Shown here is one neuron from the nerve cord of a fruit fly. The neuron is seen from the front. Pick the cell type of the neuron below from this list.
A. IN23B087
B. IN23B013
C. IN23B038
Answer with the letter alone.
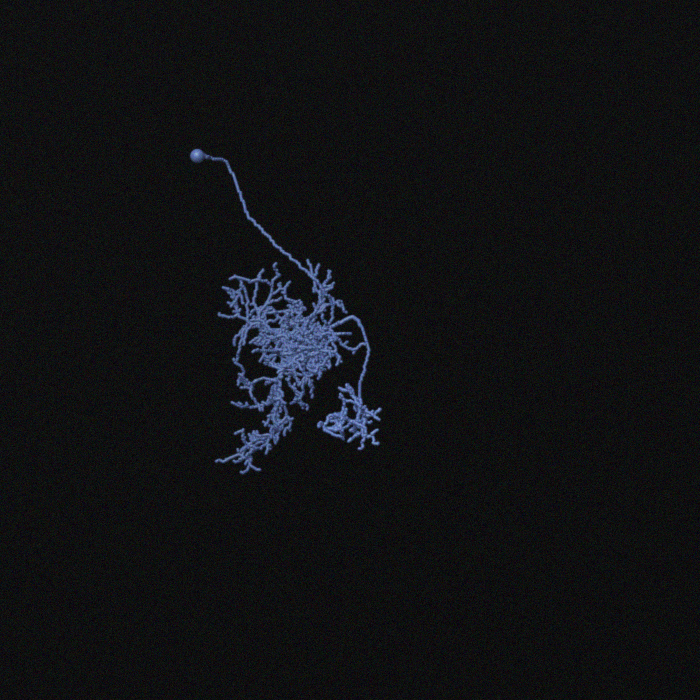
B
